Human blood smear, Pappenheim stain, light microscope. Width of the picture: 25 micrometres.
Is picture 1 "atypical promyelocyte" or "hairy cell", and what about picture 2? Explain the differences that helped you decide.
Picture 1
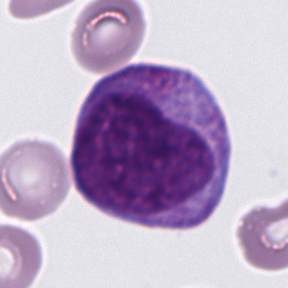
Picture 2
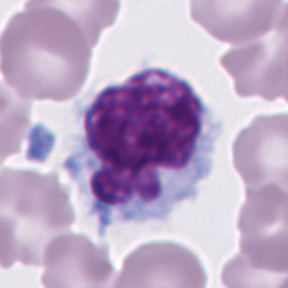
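Picture 1 shows the atypical promyelocyte, and picture 2 shows the hairy cell. The clearest difference lies at the border: the atypical promyelocyte has a roundish, slightly angular outline with a smooth edge and no surface projections, whereas the hairy cell's border bears many fine, ragged, hair-like projections. The cytoplasm differs too: in picture 1 it is pale blue-lilac with fine pinkish-purple granules scattered through it, while in picture 2 it is pale blue with no distinct granules.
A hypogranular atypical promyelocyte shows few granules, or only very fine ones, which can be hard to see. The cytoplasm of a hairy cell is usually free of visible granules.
In the hairy cell the chromatin is dark purple and coarsely clumped. The atypical promyelocyte measures about 15 micrometres across and has no visible vacuoles. Neighbours differ as well: a red cell touches the upper-left edge of the atypical promyelocyte, and a small separate platelet lies just to the left of the hairy cell.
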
